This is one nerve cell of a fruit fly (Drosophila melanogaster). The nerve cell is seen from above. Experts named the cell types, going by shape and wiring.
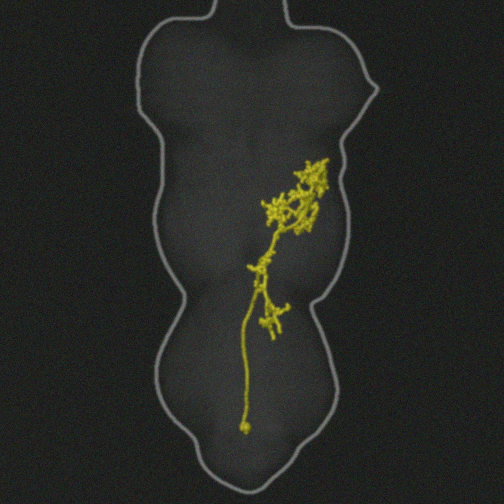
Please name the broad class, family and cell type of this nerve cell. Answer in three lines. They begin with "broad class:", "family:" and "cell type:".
broad class: nerve-cord intrinsic neuron
family: hemilineage 06B
cell type: IN06B047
